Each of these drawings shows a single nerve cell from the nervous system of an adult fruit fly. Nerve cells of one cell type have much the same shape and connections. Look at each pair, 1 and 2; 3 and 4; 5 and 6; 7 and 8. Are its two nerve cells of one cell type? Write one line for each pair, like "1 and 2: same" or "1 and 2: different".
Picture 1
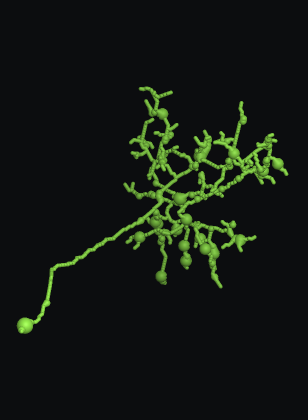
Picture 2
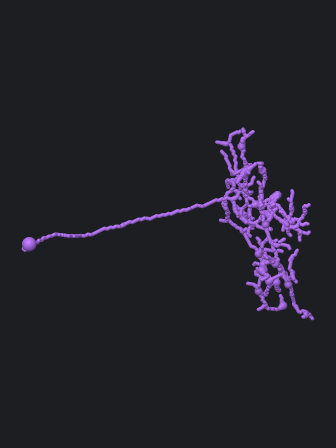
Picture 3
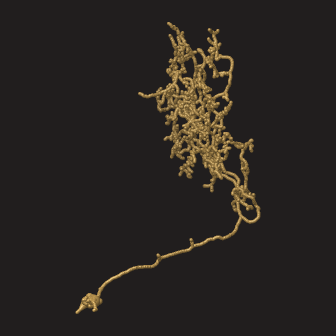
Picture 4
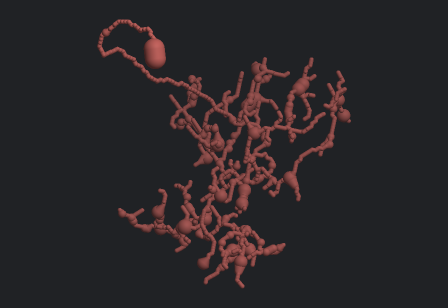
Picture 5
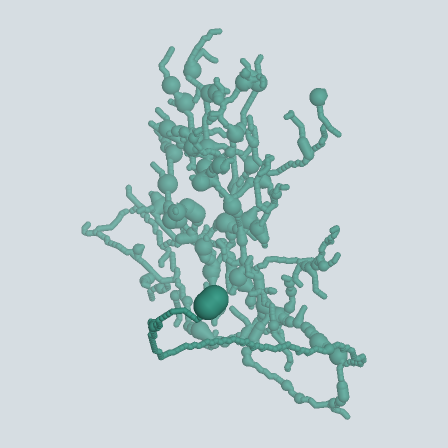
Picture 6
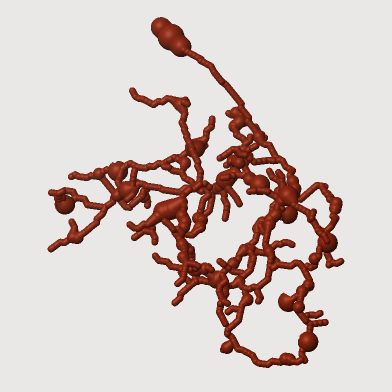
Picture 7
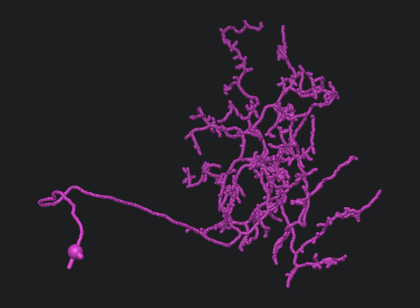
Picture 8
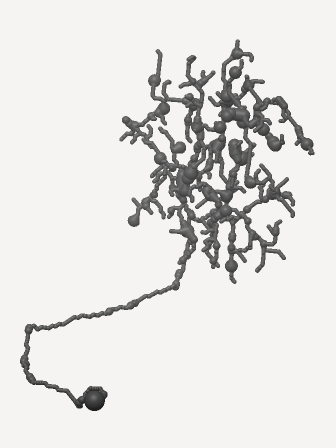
1 and 2: same
3 and 4: different
5 and 6: different
7 and 8: different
